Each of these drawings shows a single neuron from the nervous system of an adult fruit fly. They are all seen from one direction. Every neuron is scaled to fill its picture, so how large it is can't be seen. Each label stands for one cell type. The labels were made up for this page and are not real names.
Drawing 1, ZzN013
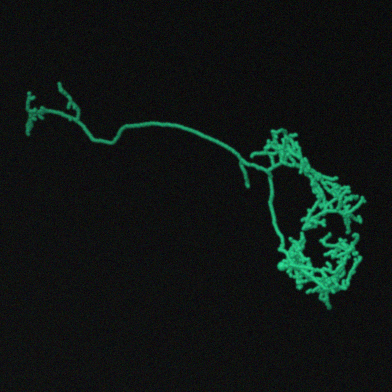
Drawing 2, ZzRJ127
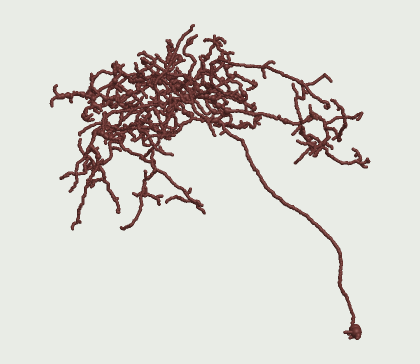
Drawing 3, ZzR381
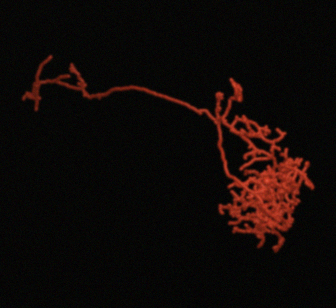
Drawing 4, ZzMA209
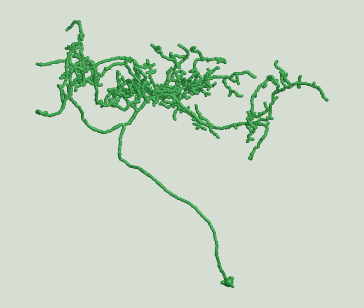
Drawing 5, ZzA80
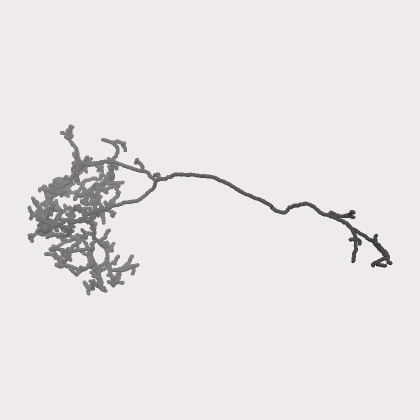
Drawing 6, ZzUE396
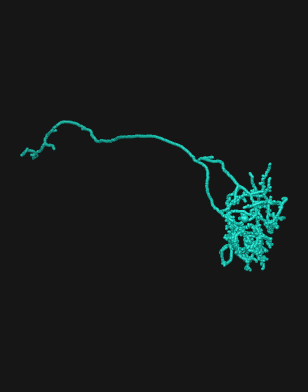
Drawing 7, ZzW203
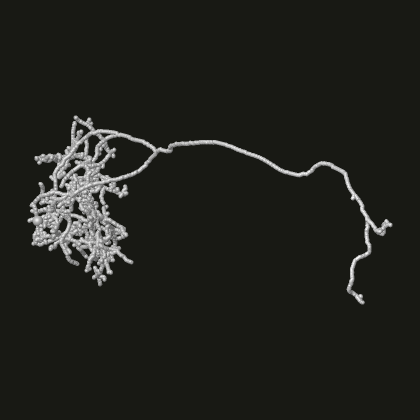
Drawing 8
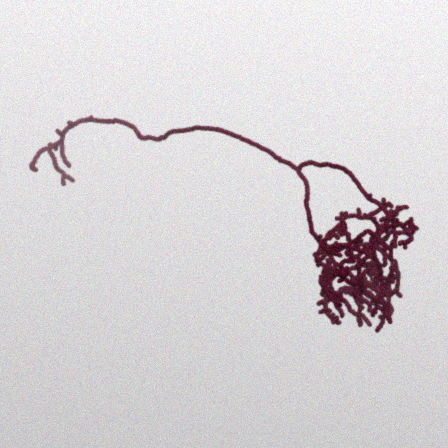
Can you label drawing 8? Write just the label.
ZzUE396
